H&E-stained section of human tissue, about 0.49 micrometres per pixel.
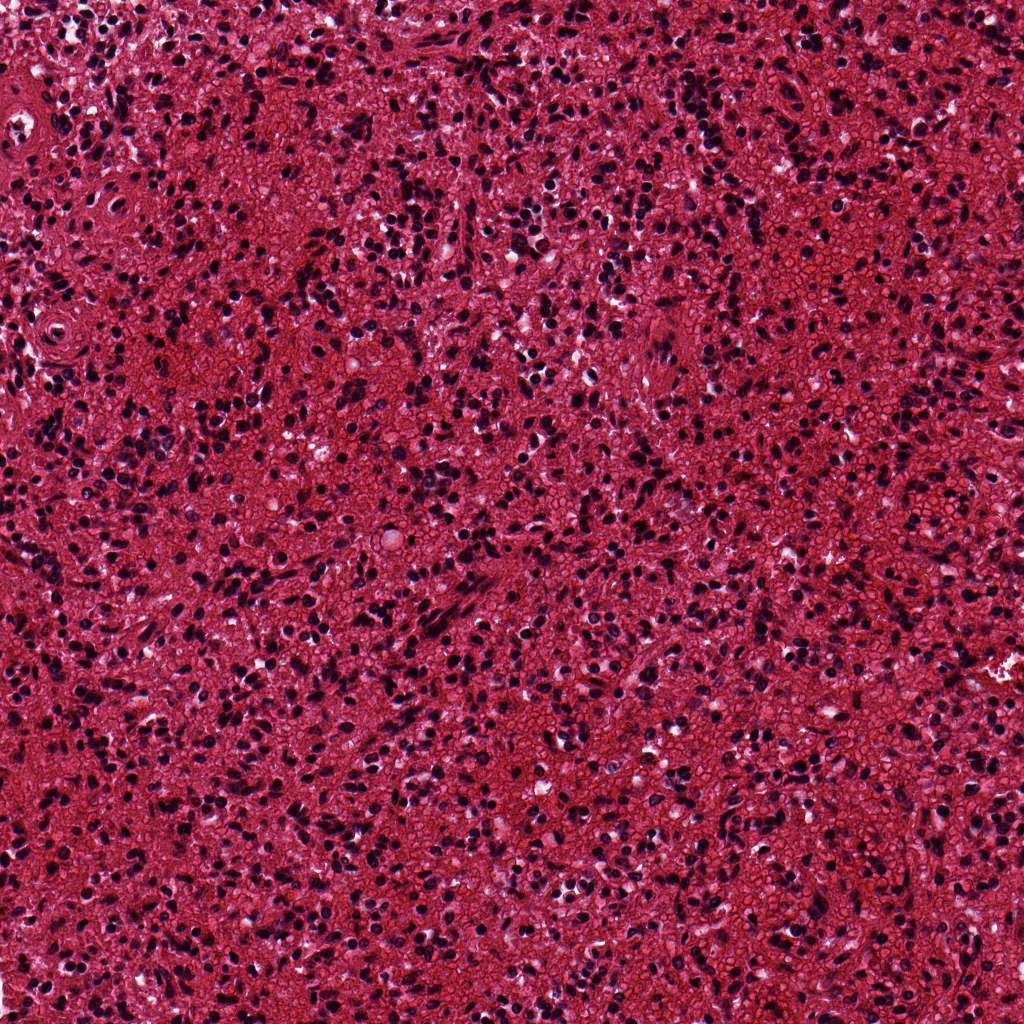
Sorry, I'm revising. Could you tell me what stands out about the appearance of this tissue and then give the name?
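Diffuse, evenly cellular sheet; no glands, tubules or covering epithelium. Mostly small, round, dark nuclei, fairly evenly scattered. A few elongated spindle-shaped dark nuclei in short streaks, notably near the centre. Small vessels at upper left edge: thick, concentrically layered walls, narrow round lumens. Tissue: spleen.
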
